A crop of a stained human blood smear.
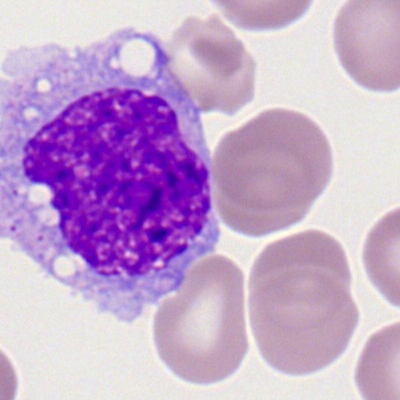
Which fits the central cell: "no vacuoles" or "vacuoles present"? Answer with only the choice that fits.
Vacuoles present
